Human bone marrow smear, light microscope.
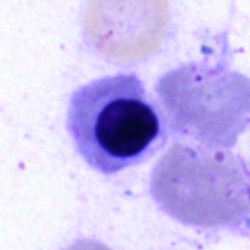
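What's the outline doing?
It's irregular and somewhat angular, not smoothly round.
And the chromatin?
Very dark and dense, almost uniform.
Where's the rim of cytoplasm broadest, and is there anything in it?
On the left side of the nucleus, and there are no granules to be seen.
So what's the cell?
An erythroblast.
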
